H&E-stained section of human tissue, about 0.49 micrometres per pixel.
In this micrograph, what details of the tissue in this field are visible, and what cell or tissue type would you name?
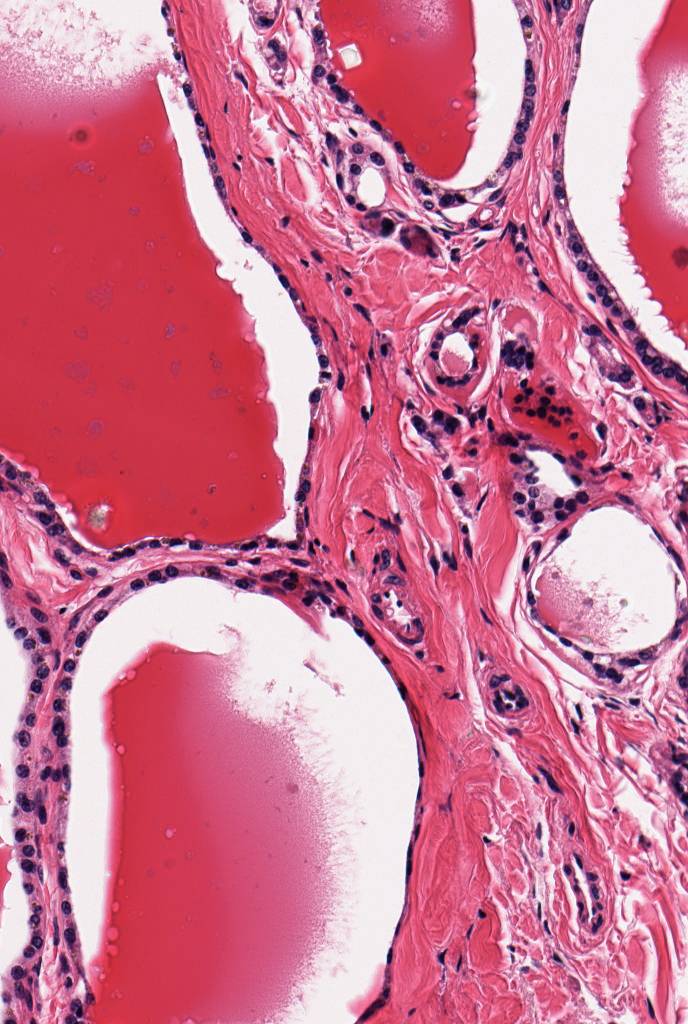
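You can see the spaces are filled with smooth, homogeneous, deep pink material with almost no cells in it. Each is lined by a single layer of flattened to low cuboidal epithelial cells, with small, round to oval, dark nuclei. This is thyroid.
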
